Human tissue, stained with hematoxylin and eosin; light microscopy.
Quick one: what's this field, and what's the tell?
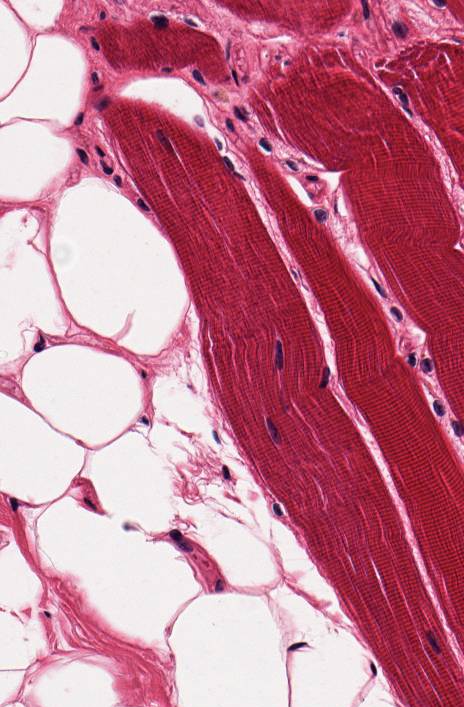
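Here we have skeletal muscle, its fibres running in parallel from upper left toward lower right. Follow one fibre along its length and you'll see fine, regular transverse cross-striations.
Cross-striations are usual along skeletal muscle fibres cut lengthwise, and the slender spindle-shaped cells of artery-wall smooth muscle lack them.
Next, notice the nuclei: elongated, dark, and mostly at the fibre edges.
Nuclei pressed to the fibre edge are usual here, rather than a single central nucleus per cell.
And the cytoplasm stains deep red with eosin.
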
